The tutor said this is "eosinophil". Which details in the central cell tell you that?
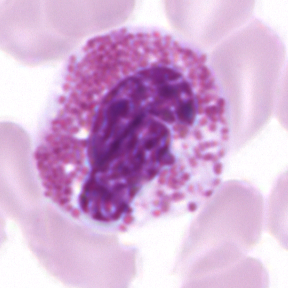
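The central cell is an eosinophil, and what goes with that name most clearly is its granules. Its cytoplasm is packed with reddish-pink granules that are coarse and round, each one separately visible.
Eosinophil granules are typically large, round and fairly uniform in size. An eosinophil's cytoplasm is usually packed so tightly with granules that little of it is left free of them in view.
Here, where the cytoplasm does show between the granules, it is pale. The nuclear chromatin is dark purple and coarsely clumped.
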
